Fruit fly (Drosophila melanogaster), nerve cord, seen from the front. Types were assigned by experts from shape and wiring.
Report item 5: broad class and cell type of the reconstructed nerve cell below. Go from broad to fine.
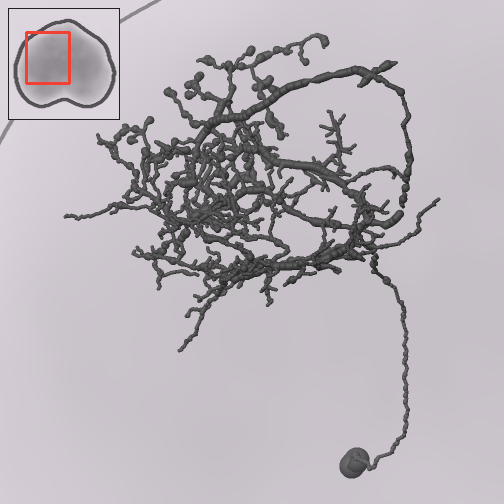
nerve-cord intrinsic neuron; INXXX140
